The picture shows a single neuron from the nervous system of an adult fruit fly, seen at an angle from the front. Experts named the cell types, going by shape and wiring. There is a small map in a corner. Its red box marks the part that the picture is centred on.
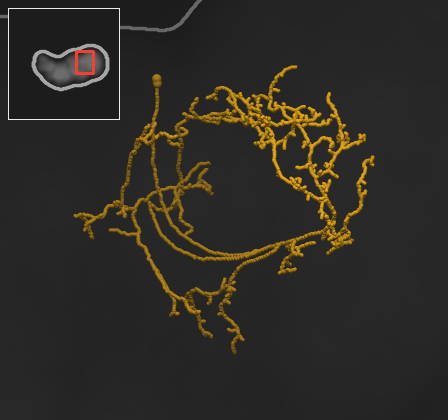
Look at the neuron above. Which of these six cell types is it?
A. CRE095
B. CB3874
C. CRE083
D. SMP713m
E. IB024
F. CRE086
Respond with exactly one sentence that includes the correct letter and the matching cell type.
The type of the neuron is cell type SMP713m, option D.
